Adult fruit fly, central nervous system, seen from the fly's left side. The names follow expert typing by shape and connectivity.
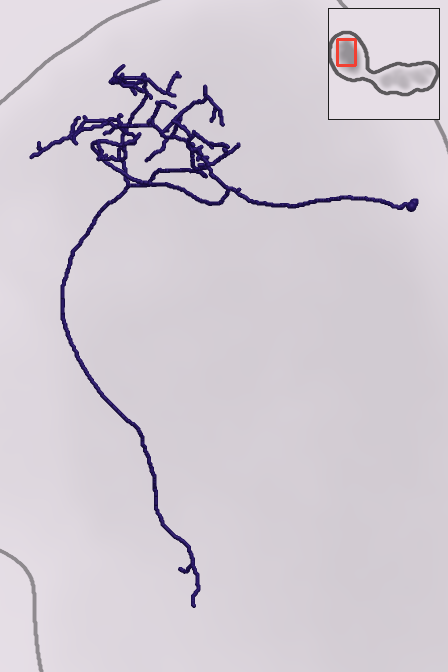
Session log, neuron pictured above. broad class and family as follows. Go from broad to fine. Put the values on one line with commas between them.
central-brain intrinsic neuron, hemilineage SMPpv2_dorsal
